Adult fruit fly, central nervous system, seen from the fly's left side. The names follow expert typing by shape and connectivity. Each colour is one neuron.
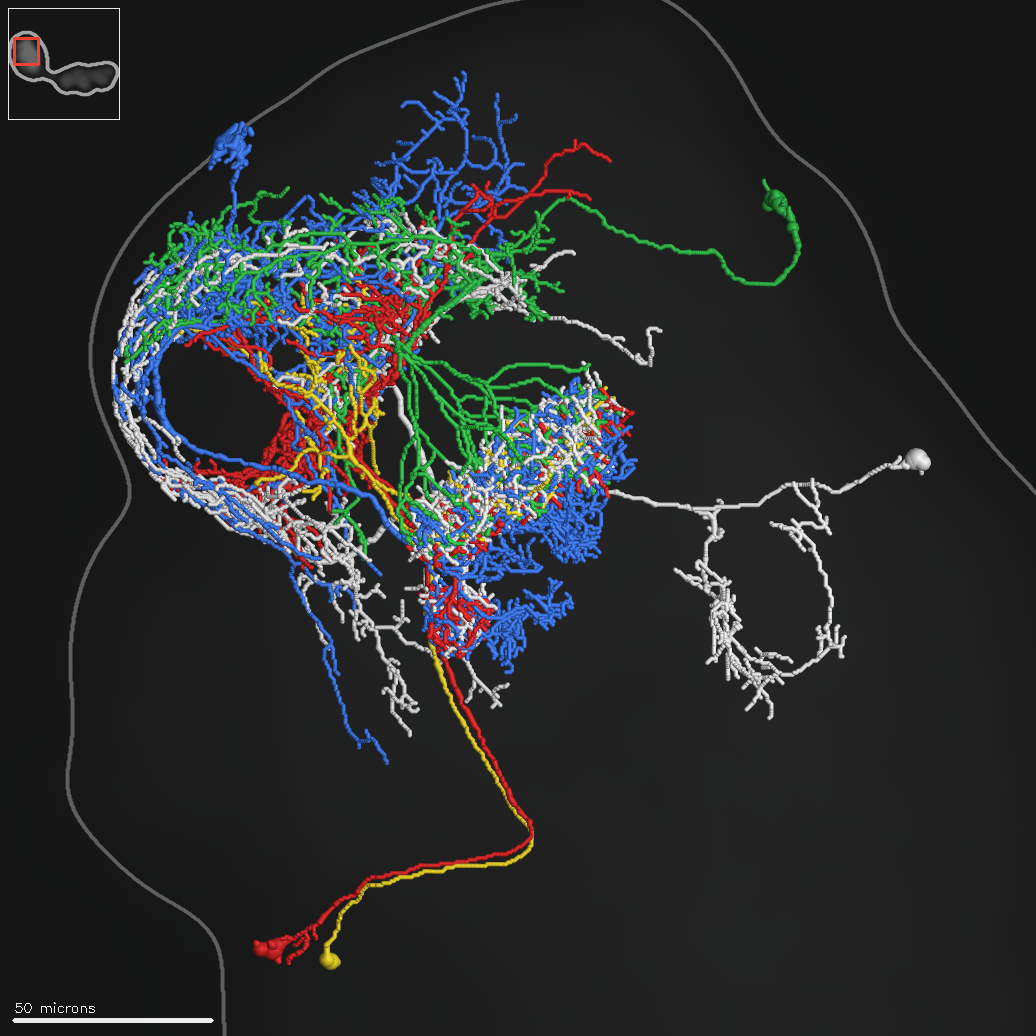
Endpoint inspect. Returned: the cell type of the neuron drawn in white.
FB4M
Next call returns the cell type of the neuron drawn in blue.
FB1H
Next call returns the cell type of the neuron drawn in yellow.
FB4D_c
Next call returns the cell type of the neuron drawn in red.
FB4C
